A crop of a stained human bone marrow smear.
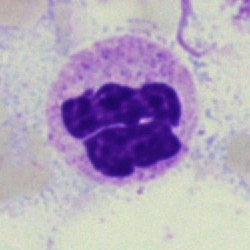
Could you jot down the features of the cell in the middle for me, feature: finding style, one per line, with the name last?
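Outline: round and smooth
Chromatin: dense, dark purple, clumped
Cytoplasm: moderate pale pink rim around the nucleus
Granules: fine, lilac, scattered through the cytoplasm
Name: segmented neutrophil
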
